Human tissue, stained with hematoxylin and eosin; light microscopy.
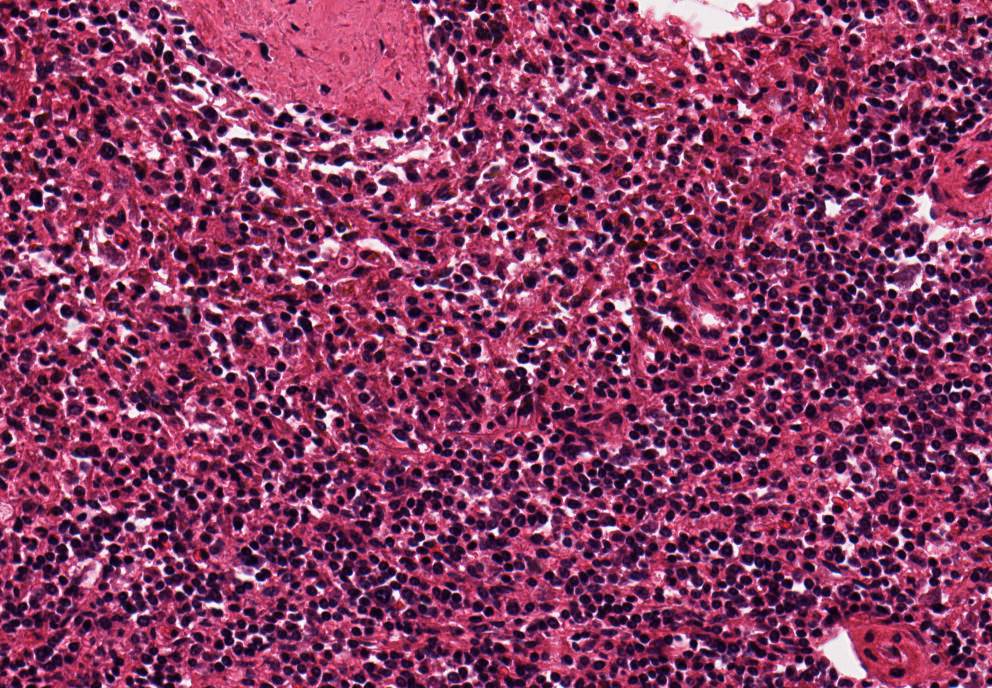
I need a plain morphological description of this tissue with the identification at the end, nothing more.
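Densely packed small round cells form a diffuse sheet without follicles or other organised units. Most have small, round, dark-staining nuclei, scant cytoplasm. Top centre: dense, homogeneous pink fibrous tissue holding a few nuclei. Fine pink fibrillary strands with scattered elongated nuclei run between cells. This is spleen.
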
